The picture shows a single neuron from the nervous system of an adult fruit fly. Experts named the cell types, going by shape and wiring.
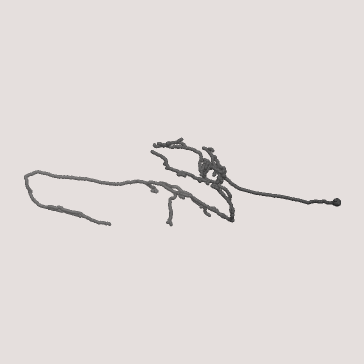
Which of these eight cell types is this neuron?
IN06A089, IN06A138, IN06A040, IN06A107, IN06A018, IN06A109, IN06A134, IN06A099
IN06A107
